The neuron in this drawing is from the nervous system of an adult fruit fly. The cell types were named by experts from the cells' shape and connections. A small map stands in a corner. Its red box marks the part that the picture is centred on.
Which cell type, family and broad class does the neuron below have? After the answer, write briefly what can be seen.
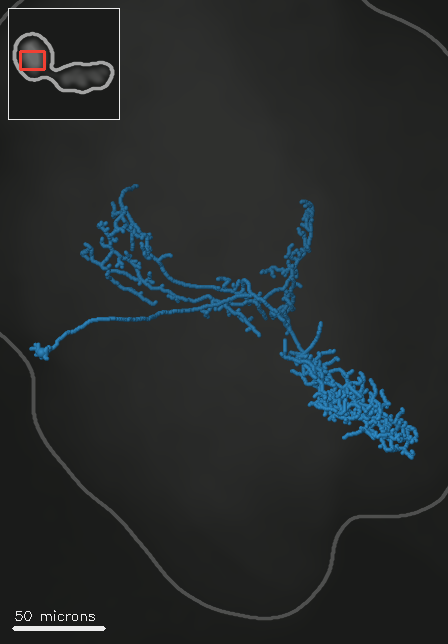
It is of cell type CB0675. The family is hemilineage LALv1_ventral. This is a central-brain intrinsic neuron. Its cell body lies on the left of the picture. By the scale bar it is about 200 microns wide in this view. The picture shows dozens of branch ends.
